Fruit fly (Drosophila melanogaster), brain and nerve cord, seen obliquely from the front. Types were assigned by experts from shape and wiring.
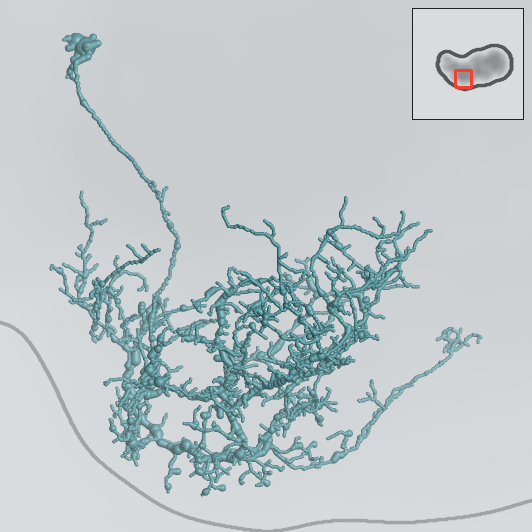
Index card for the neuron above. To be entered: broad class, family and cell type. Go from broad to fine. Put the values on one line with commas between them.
nerve-cord intrinsic neuron, hemilineage 19A, IN19A030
